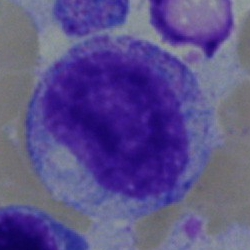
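Myelocyte. Outline round and smooth. Nucleus off-centre toward upper right; wider cytoplasm band at lower left. Chromatin dark purple, dense, with patchy lighter areas. Paler, clearer cytoplasmic zone against the nucleus at its lower left.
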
